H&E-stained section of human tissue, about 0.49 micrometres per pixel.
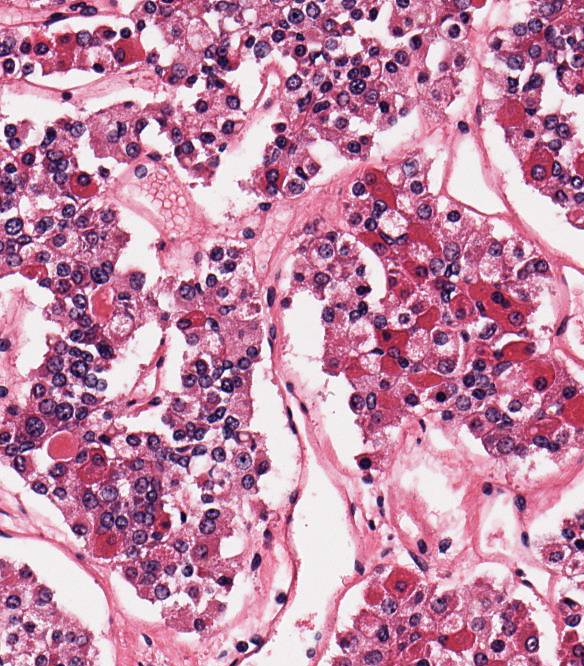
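Pituitary: across the whole field, cells sit in rounded nests and short cords separated by thin pink septa. Notice that their nuclei are round, fairly uniform and darkly stained, with speckled chromatin. Between the nests run thin-walled channels lined by flat, elongated nuclei; one passes down the centre. You will find no gland lumens or fat cells.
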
